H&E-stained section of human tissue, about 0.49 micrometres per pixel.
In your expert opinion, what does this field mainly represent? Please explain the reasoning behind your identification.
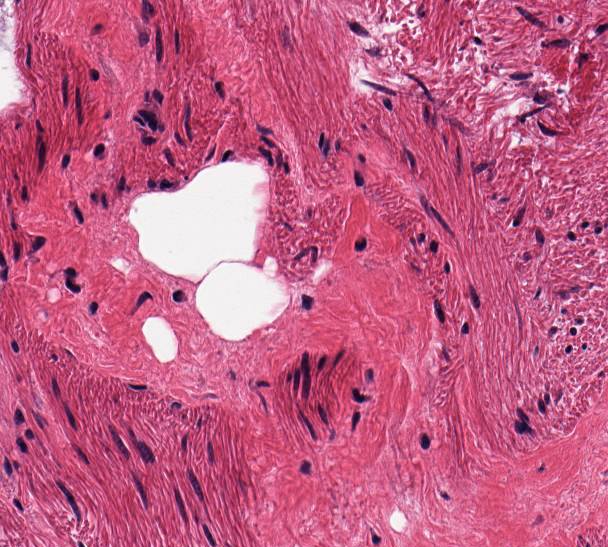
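Smooth muscle makes up this field. Its bundles interlace in different directions throughout. Deciding are the lengthwise-cut bundles at lower left, with elongated, cigar-shaped nuclei, and the deeply eosinophilic, fibrillar cytoplasm.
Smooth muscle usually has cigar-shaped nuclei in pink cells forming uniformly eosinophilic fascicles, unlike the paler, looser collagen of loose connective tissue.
Nuclei are fairly uniform in size.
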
